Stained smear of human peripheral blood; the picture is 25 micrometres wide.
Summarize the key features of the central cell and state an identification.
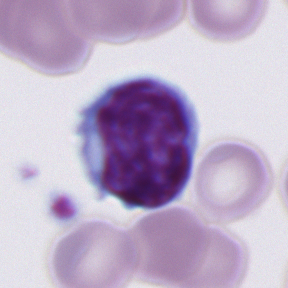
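Pale blue cytoplasm here, and a nucleus that's a single unlobed mass with dark, coarsely clumped chromatin. The nucleus comes to about 11 by 9 micrometres and fills about 80% of the cell's area, with the cell itself about 11 micrometres across. Over on the left, the edge is ragged with small projections. That's a typical lymphocyte.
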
